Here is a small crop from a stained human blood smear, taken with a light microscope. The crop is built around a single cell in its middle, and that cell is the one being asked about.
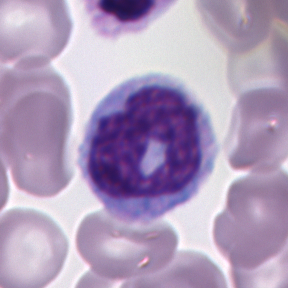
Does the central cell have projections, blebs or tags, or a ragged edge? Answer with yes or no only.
No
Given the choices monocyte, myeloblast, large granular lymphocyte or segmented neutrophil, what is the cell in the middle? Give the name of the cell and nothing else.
monocyte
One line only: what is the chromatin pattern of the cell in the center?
Thanks for asking; the chromatin is coarsely clumped.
